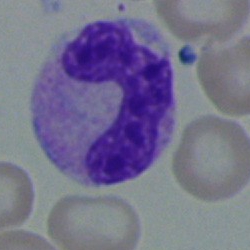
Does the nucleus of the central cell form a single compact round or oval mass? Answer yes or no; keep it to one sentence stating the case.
No, this cell has a nucleus bent into a band, without separate lobes.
